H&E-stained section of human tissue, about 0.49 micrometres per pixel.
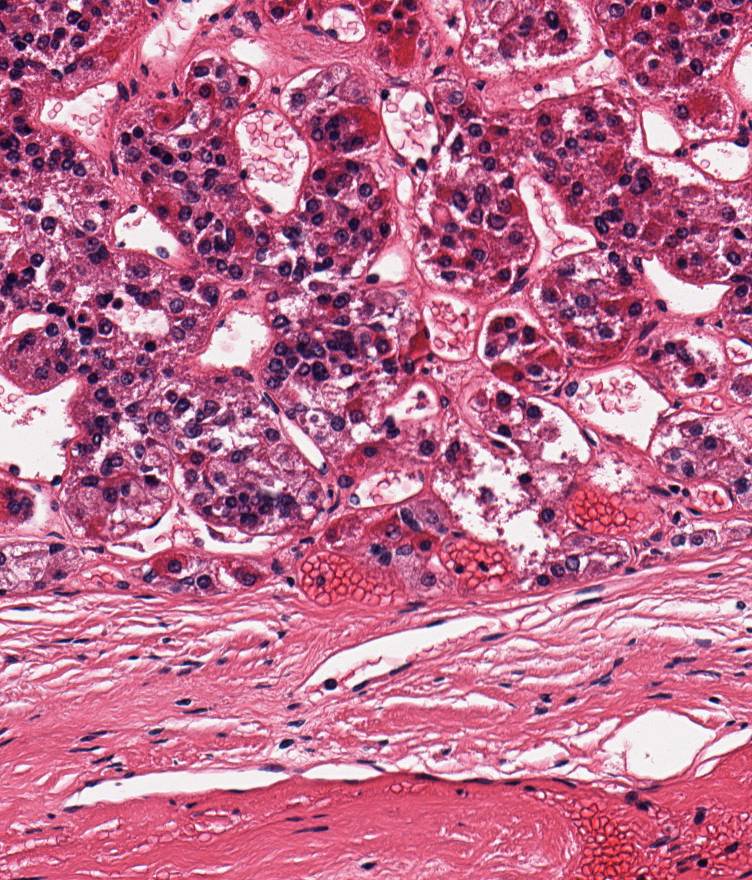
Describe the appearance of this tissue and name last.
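Densely cellular tissue occupies the upper two-thirds of the field, with a band of dense pink fibrous tissue crossing the lower third. Its cells are grouped in rounded nests divided by thin pink fibrous septa. Nuclei within these nests are small, round and dark. Cytoplasm ranges from granular purple to bright pink, and some cells appear pale and vacuolated. The tissue is pituitary.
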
